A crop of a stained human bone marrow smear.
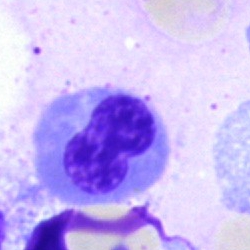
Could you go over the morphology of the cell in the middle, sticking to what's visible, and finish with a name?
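Look first at the outline: it is round and smooth. The chromatin is coarse and clumped, and no nucleoli are visible in the nucleus. The cytoplasm shows no visible granules. This cell is an erythroblast.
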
